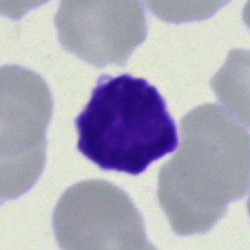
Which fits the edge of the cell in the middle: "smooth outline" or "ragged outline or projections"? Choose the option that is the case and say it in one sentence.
The cell is bounded by a rough outline.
